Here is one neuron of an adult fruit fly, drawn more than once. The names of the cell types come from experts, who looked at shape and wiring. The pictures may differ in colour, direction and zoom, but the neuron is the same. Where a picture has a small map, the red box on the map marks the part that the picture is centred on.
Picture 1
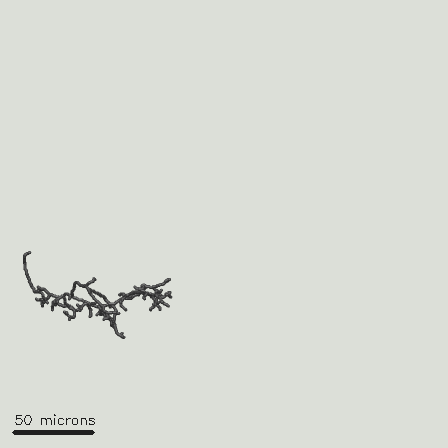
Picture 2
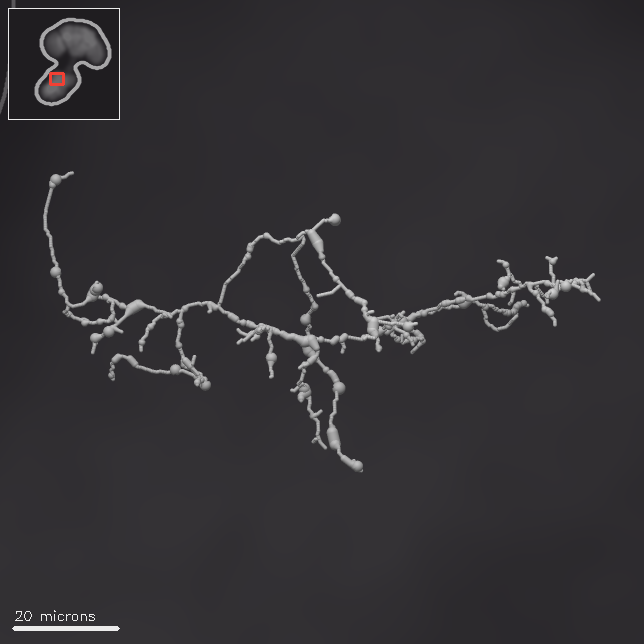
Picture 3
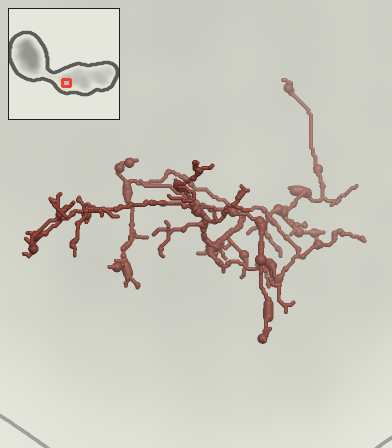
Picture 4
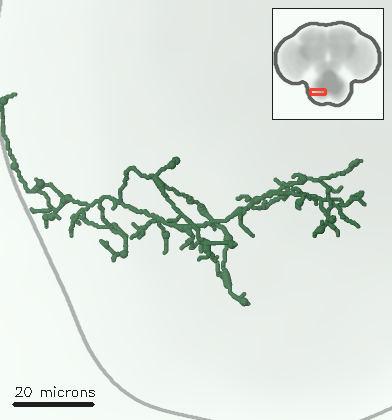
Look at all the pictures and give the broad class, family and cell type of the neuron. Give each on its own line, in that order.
nerve-cord intrinsic neuron
hemilineage 20A.22A
IN20A.22A089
